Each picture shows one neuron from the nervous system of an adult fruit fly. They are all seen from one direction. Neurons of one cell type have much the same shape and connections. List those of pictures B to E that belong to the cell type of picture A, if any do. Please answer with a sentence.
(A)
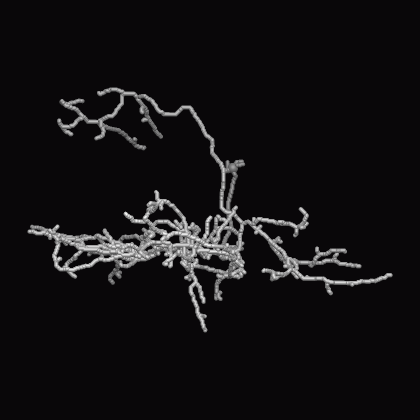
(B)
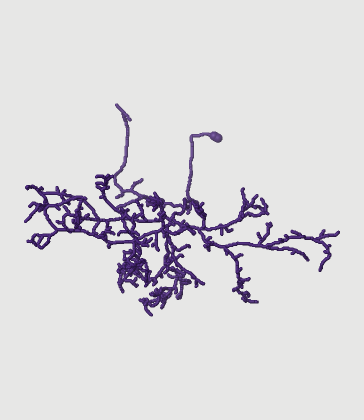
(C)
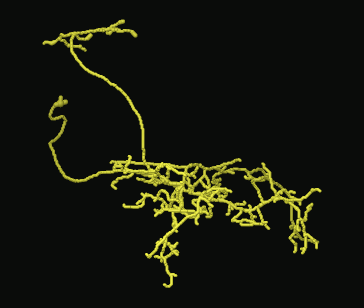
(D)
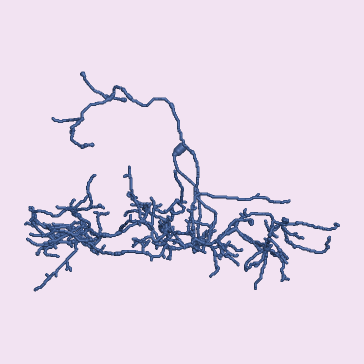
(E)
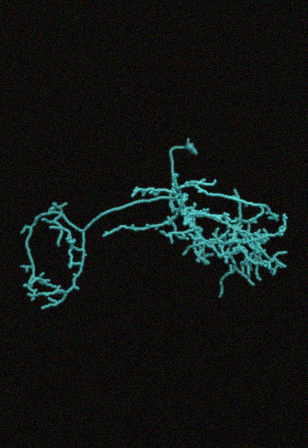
Picture C and picture D are of the same cell type.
